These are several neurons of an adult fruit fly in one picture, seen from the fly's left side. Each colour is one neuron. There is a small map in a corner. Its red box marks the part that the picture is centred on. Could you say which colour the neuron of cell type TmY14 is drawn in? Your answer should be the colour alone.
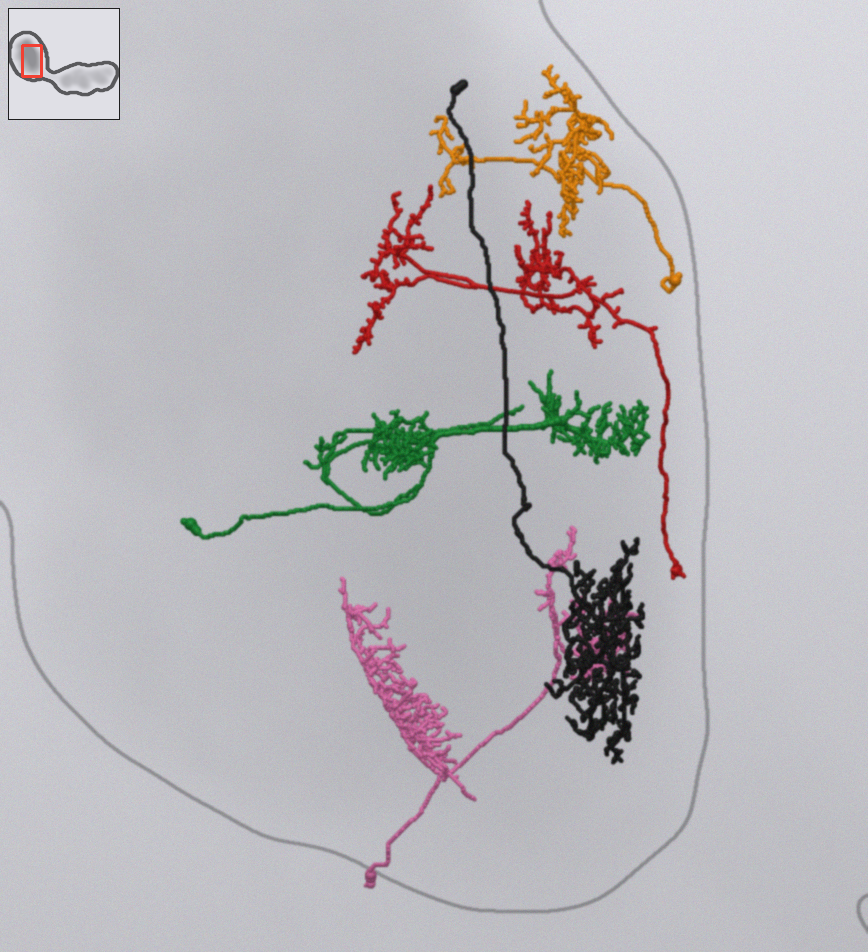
green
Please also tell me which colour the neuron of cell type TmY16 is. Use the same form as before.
pink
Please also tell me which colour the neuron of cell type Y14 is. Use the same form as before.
red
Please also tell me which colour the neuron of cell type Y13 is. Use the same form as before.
orange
